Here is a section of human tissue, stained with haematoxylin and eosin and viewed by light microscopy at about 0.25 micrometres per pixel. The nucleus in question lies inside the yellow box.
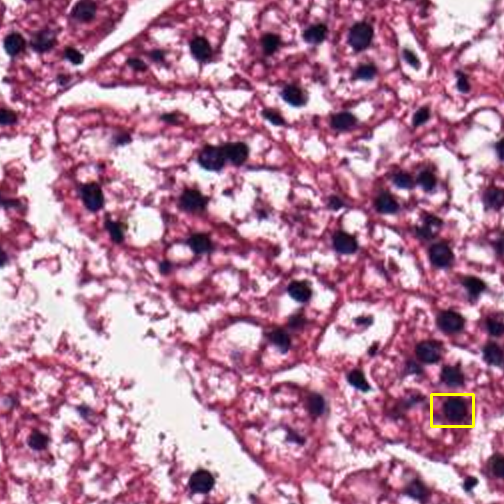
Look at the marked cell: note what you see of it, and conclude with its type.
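Its nucleus is round, dark and evenly stained, about the same size as the nuclei of the cells around it. The nucleus sits roughly in the middle of the cell, with cytoplasm on all sides. The cytoplasm is pink and speckled with many small clear spaces, giving it a bubbly look, and its outline against neighbouring cells is hard to make out. It lies within a cluster of similar cells, just above a pale gap that separates this cluster from the tissue below. This is an adrenal cortical cell.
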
